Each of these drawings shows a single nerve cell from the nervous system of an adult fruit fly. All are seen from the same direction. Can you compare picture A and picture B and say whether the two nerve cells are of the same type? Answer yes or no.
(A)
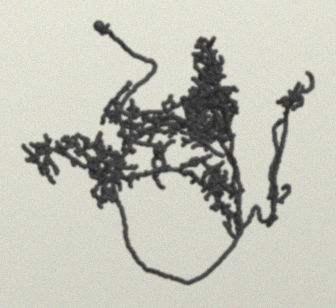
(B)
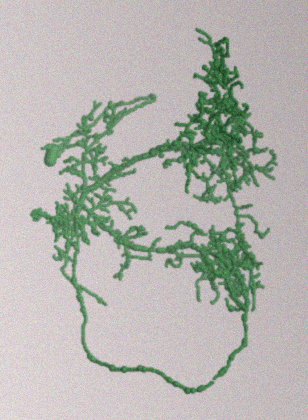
no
